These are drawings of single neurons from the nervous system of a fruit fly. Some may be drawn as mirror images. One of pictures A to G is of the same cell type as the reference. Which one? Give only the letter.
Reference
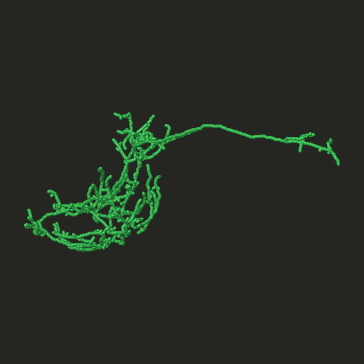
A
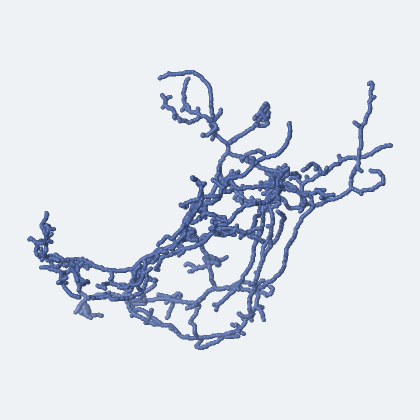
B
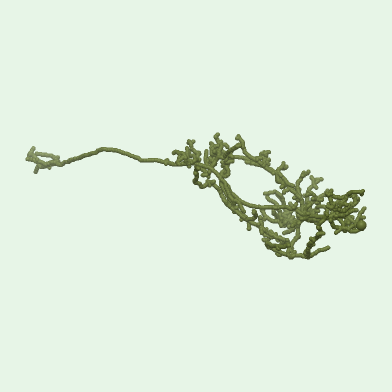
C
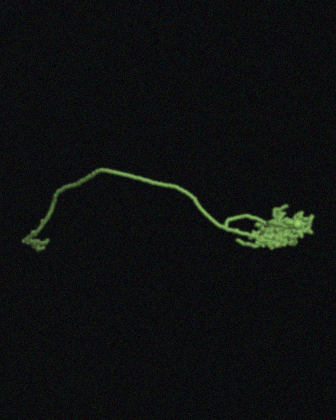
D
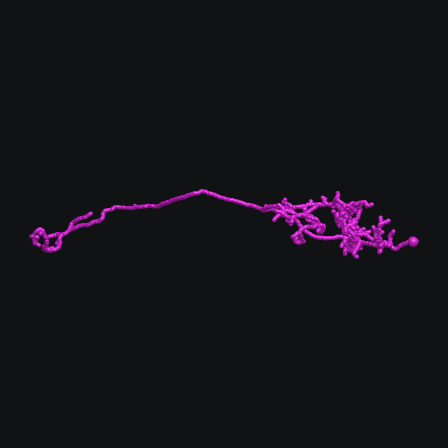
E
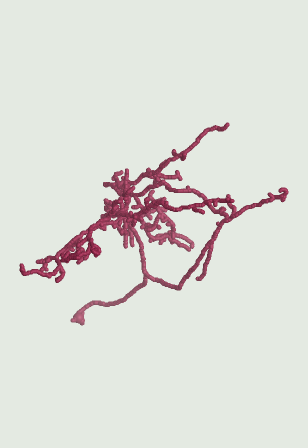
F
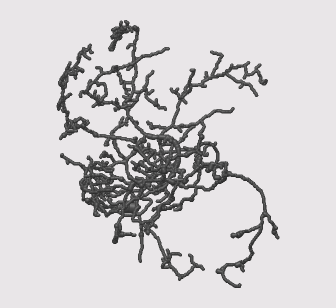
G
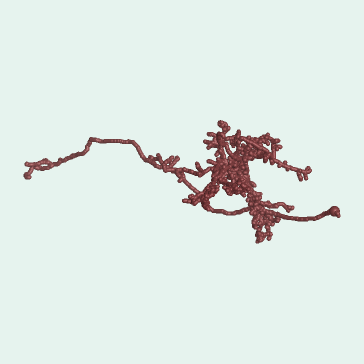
B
